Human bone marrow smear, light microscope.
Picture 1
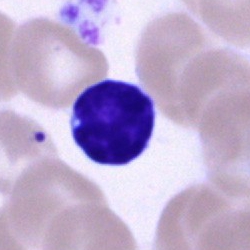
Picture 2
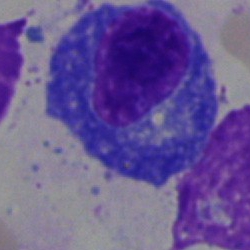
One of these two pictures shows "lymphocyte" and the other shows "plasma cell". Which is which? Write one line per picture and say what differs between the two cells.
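Picture 1 is a lymphocyte. The nucleus fills almost the whole cell.
Picture 2 is a plasma cell. The cytoplasm is abundant and deep blue.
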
